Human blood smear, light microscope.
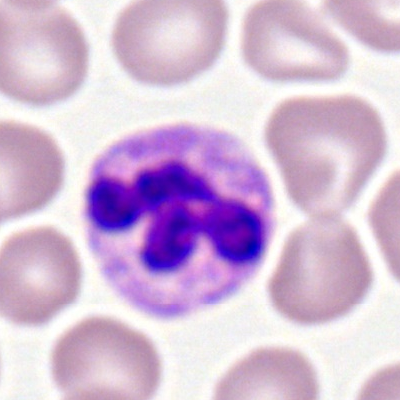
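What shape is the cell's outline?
Round and smooth.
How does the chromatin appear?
Dark purple and densely clumped.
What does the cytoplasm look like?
Plentiful and pale pinkish-lilac, holding fine, faint lilac granules.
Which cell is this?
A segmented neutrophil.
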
